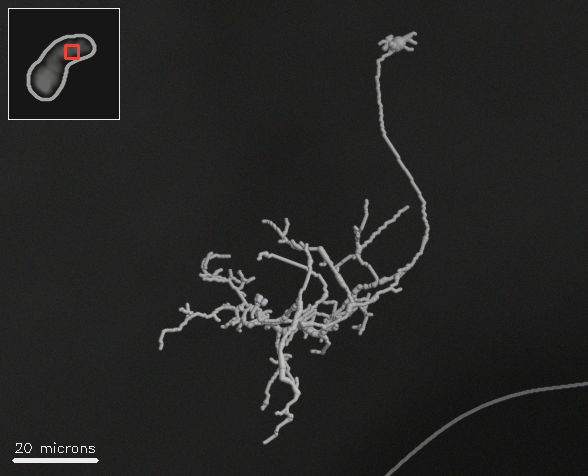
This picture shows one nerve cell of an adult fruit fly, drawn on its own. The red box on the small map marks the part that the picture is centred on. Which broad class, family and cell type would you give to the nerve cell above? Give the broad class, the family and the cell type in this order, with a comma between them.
nerve-cord intrinsic neuron, hemilineage 03B, IN03B072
